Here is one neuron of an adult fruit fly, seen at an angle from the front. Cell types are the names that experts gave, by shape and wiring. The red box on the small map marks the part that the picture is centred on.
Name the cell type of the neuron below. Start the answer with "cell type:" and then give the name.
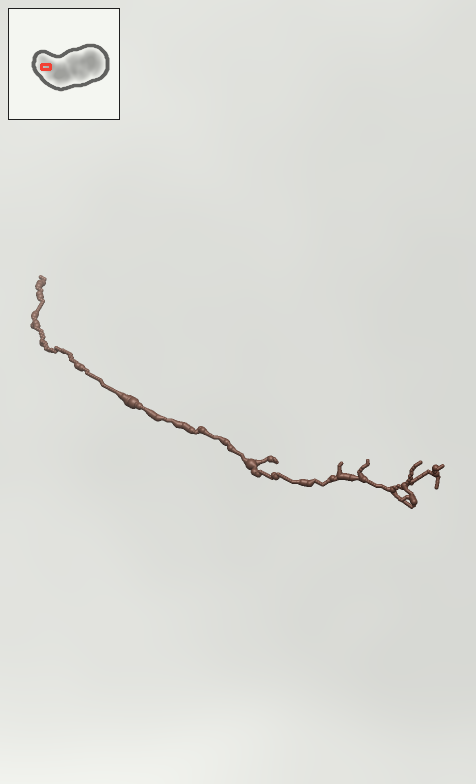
cell type: LgLG1b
